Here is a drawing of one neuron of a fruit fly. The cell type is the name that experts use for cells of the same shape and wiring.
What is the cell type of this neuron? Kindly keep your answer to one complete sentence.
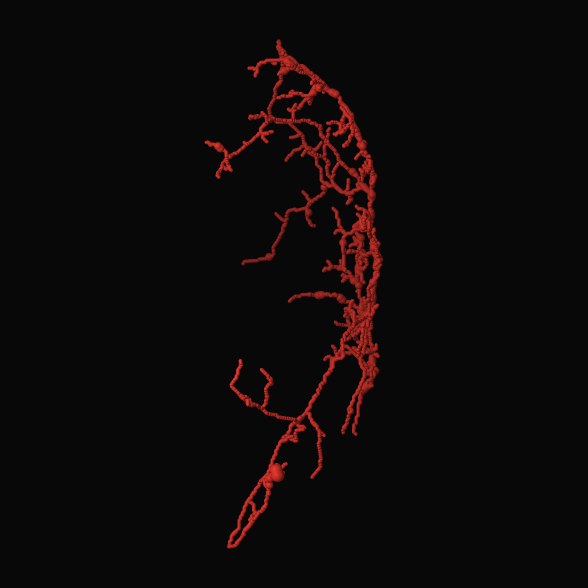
It is IN13A062 that names the cell type of this neuron.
